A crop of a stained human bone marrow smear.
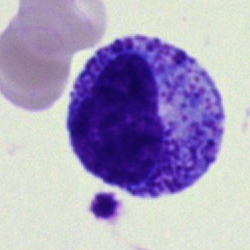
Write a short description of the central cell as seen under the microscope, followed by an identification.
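You'll see the nucleus sitting over on the left side, its chromatin dense and dark purple. Lots of purple granules are scattered through the cytoplasm, and between them it's a pale lilac-blue. That's a promyelocyte.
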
